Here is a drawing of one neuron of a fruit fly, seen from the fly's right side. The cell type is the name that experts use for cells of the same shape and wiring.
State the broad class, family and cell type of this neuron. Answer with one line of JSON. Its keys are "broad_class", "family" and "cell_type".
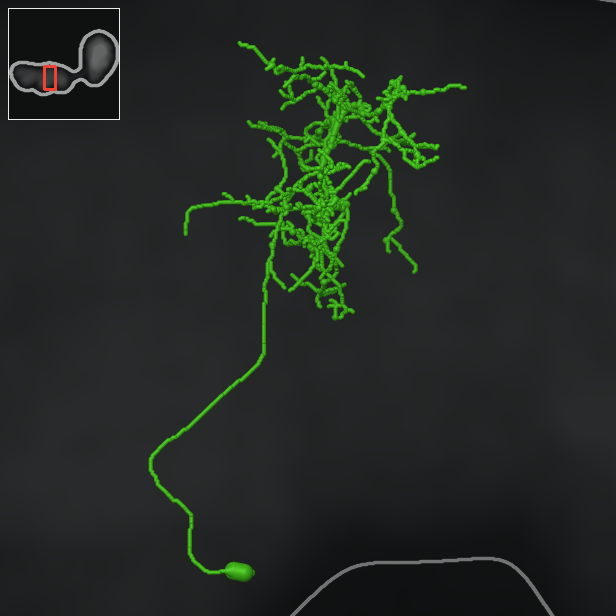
{"broad_class": "nerve-cord intrinsic neuron", "family": "hemilineage 00A", "cell_type": "IN00A056"}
